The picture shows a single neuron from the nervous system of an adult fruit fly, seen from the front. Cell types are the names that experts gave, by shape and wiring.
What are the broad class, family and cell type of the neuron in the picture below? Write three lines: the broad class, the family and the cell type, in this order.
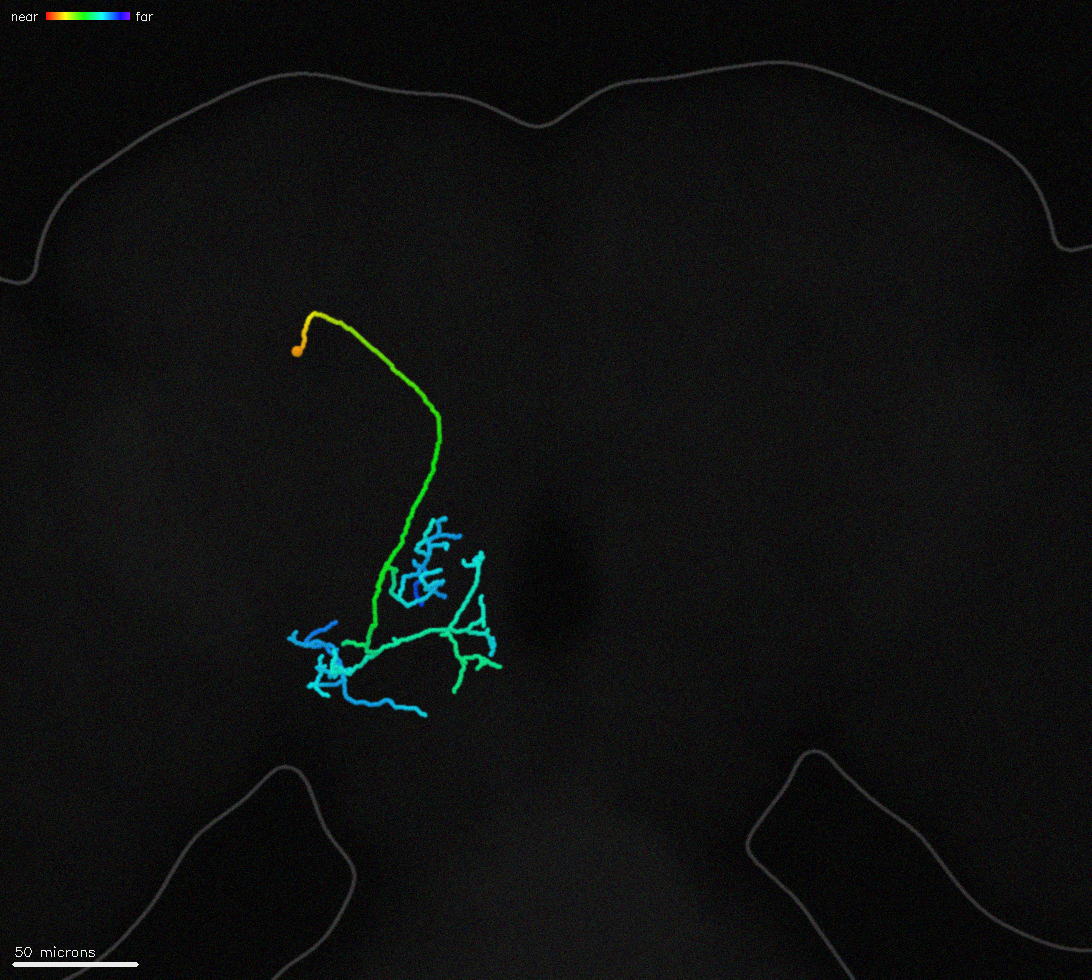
central-brain intrinsic neuron
hemilineage WEDd1
SAD007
